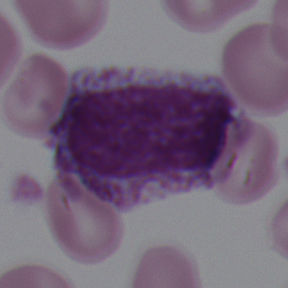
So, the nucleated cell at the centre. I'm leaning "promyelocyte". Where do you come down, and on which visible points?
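Not quite: this one is a myelocyte, not a promyelocyte. Look first at the cytoplasm, which is filled with fine purplish granules.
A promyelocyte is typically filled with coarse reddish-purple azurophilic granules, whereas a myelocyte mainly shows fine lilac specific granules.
The fineness of these granules is what speaks for myelocyte and against promyelocyte. The rest you can simply note as seen: an angular, roughly rectangular outline that is wider than it is tall, no clear vacuoles, and red cells pressing against it on the right and left.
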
